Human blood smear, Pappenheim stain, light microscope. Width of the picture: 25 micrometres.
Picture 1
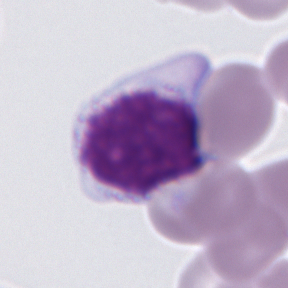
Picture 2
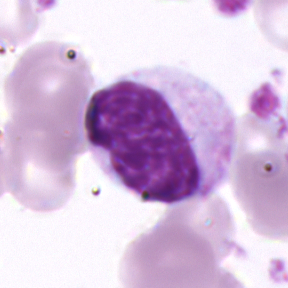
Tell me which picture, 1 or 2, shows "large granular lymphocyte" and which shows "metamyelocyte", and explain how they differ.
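Picture 2 holds the metamyelocyte; picture 1 is the large granular lymphocyte. Start with the cytoplasm: the large granular lymphocyte's is very pale bluish-grey with a few fine purple dots close to the nuclear edge, whereas in the metamyelocyte it makes a pale lilac crescent, mostly to the upper right of the nucleus.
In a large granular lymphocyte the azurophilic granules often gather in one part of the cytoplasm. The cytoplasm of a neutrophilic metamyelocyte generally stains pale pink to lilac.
The metamyelocyte's nucleus sits toward the lower left and takes up about 60% of the cell's area, the whole cell being about 14 by 12 micrometres. The large granular lymphocyte's nucleus measures about 11 by 9 micrometres and is roughly round, its edges slightly uneven but with no deep indentation. The metamyelocyte shows no distinct nucleoli, and its outline is smooth and roughly round, with nothing projecting from the surface.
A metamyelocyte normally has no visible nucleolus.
Neither cell has visible vacuoles. Red cells crowd both: a cluster presses against the right side of the large granular lymphocyte, and red cells lie along the metamyelocyte's left and lower sides.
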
